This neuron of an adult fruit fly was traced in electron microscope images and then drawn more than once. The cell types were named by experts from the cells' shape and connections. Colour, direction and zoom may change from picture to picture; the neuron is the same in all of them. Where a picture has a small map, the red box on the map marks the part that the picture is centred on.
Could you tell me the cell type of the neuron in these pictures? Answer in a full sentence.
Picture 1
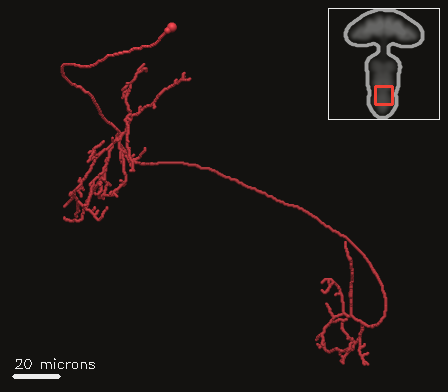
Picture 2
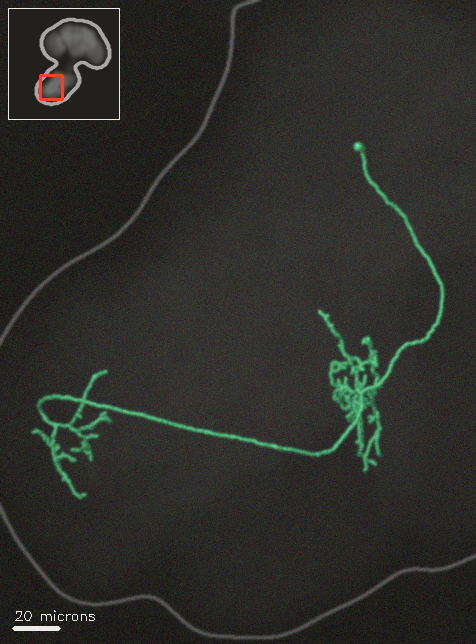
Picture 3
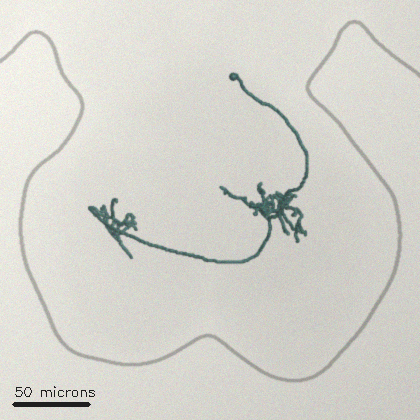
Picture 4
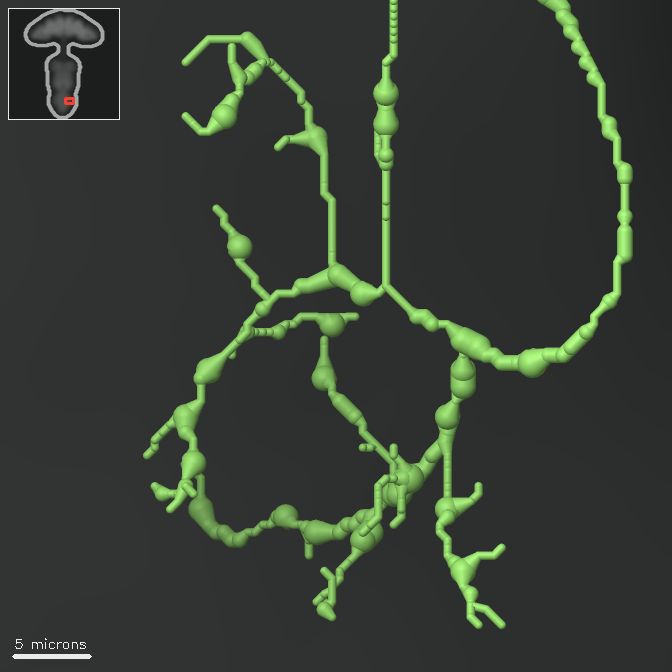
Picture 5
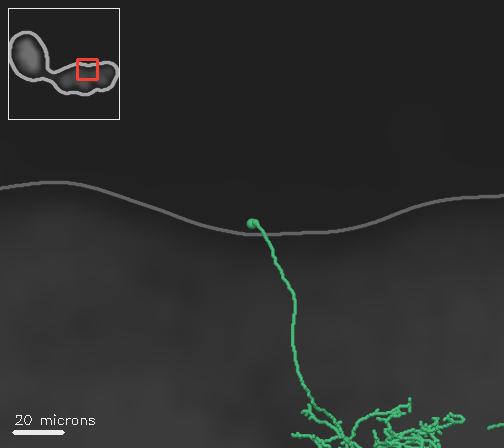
The cell type is IN01A080_a.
